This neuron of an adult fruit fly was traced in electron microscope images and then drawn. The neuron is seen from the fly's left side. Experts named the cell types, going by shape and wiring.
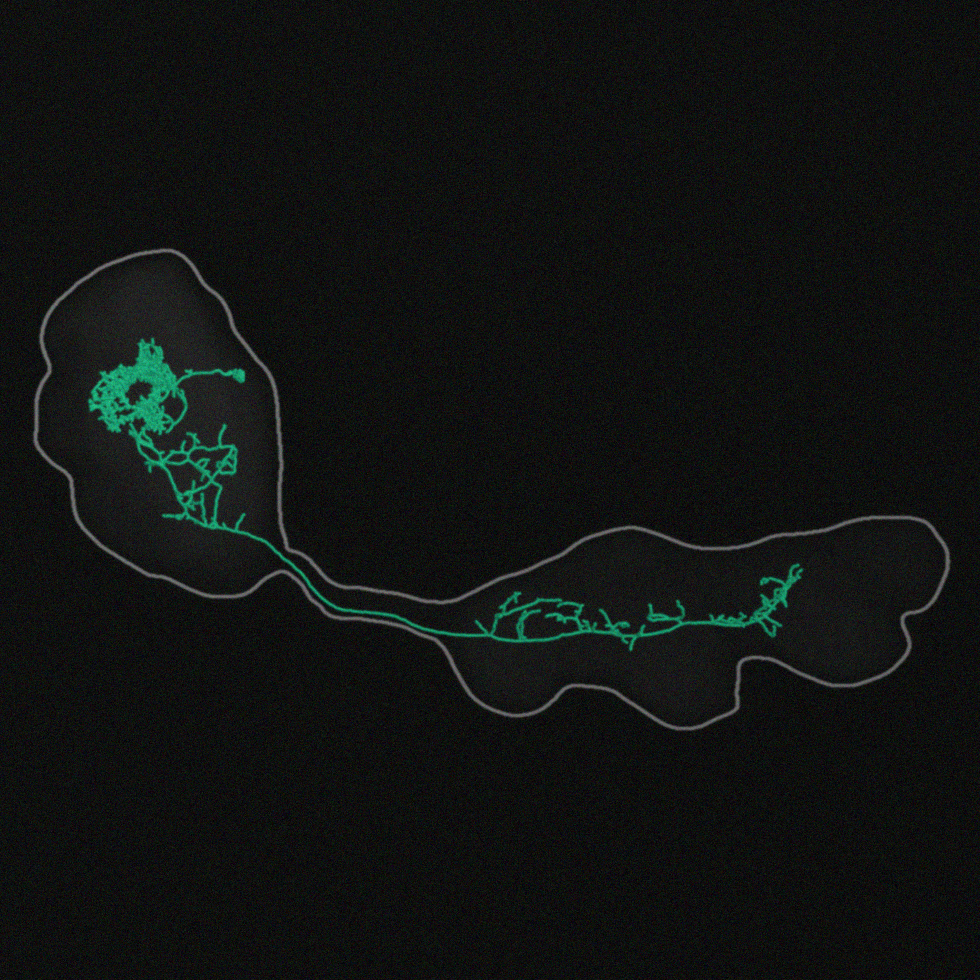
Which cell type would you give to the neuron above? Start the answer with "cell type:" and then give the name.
cell type: DNp09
